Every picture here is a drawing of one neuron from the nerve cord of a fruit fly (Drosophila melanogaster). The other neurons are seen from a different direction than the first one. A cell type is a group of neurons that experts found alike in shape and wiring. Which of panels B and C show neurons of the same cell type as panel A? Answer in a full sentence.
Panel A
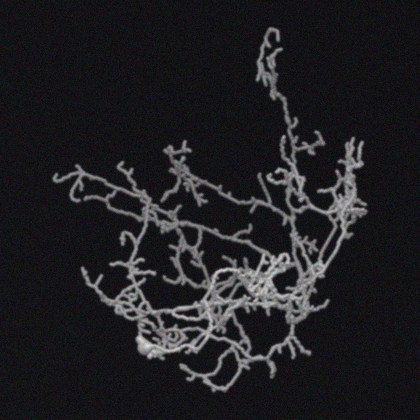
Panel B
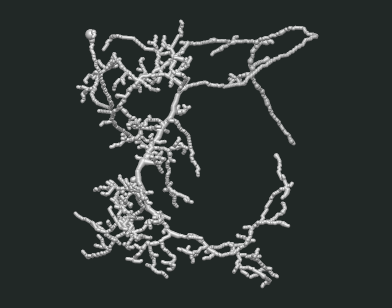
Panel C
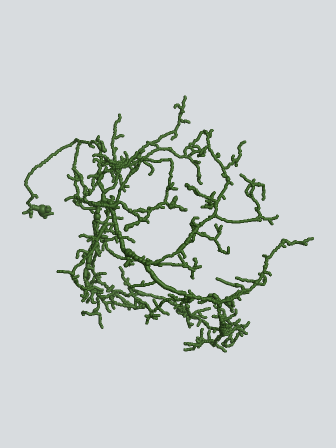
None of them is of the same cell type.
